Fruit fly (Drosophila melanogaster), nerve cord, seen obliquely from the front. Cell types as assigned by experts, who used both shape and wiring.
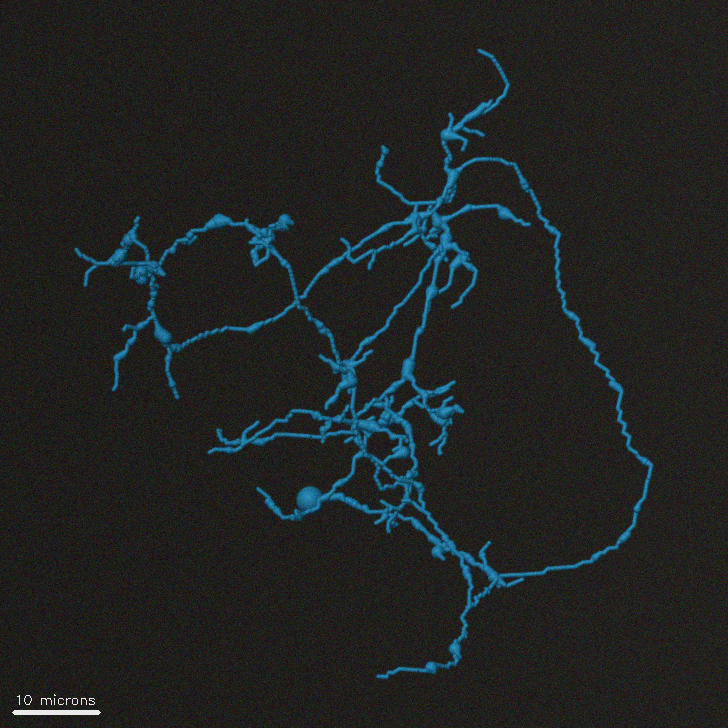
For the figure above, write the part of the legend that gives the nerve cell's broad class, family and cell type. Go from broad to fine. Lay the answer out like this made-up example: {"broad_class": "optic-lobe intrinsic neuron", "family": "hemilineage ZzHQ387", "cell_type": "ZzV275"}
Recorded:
{"broad_class": "nerve-cord intrinsic neuron", "family": "hemilineage 20A.22A", "cell_type": "IN20A.22A084"}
